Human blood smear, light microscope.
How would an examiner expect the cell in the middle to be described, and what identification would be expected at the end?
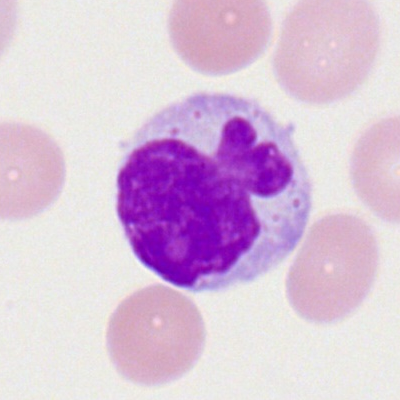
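Looking at the outline first, it is roughly round. The nucleus is irregular, and a small lobed knob juts toward the upper right. Around it the cytoplasm is pale grey-blue, with a few fine reddish dots scattered through it. So this is a lymphocyte.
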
